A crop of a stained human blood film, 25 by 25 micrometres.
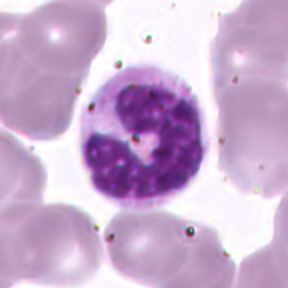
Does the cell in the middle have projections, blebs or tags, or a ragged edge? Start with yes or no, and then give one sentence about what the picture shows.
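No. The cell outline is round and smooth.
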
